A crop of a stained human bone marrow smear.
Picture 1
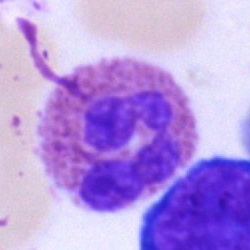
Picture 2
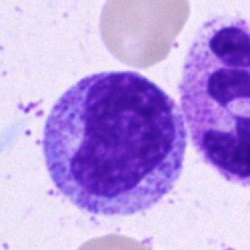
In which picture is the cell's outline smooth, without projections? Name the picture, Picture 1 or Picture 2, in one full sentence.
What Picture 2 shows is a cell with a smooth edge.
